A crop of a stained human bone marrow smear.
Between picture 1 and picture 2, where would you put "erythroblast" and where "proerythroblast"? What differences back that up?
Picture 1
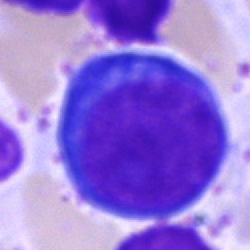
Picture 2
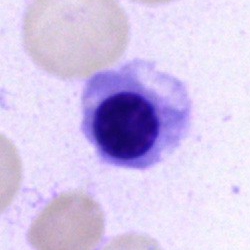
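A proerythroblast appears in picture 1, an erythroblast in picture 2. The proerythroblast has a round, smooth outline; the erythroblast's outline is irregular and somewhat angular. Chromatin in the proerythroblast is fine and evenly spread, without coarse clumps, whereas in the erythroblast it is dense and stains very dark purple. The proerythroblast's cytoplasm is deep blue; the erythroblast's is pale lilac-blue, a tint consistent with an erythroblast, and forms a rim wider on the right side than on the left.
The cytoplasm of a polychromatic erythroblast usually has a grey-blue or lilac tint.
No nucleoli can be seen in the erythroblast's nucleus, which also agrees.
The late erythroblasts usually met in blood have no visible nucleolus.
Neither cell shows granules or vacuoles: the proerythroblast has none of either, and the erythroblast has no distinct granules and no clear vacuoles.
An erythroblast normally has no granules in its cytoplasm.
Small purple specks lie scattered in the background around the proerythroblast.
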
